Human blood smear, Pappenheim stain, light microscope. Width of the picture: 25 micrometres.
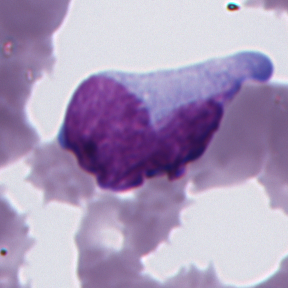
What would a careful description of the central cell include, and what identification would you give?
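Cell elongated, drawn out into a tapering tail toward the upper right. Nucleus fills lower left part of cell; lower nuclear border irregular and knobbly. Cytoplasm mostly in the tail-like extension rather than around the nucleus. Cell: myeloblast.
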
